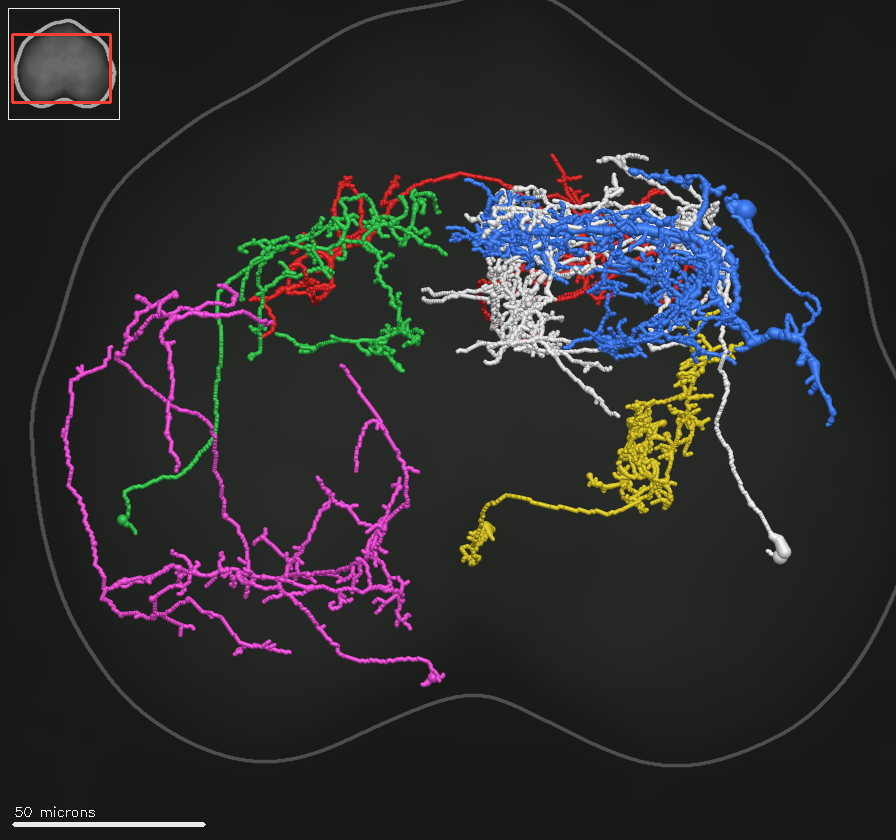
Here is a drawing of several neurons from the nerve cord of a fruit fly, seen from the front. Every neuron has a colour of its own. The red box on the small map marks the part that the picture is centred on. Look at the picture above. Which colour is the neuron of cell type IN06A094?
red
